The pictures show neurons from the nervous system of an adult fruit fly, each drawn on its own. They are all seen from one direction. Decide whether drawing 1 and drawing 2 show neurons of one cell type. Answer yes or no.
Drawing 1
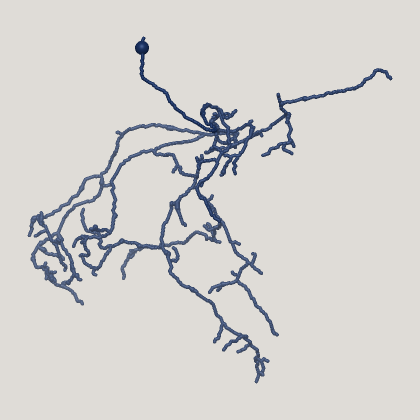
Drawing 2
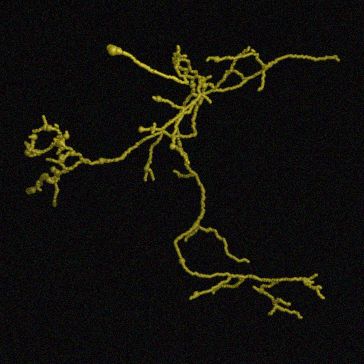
yes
